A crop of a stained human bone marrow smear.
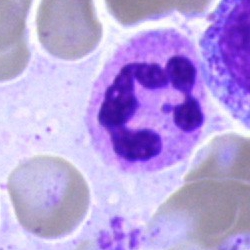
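Segmented neutrophil at the centre of the smear, its outline smooth and round to slightly oval. The chromatin is dense, dark purple and coarsely clumped, and you won't see any nucleoli.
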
